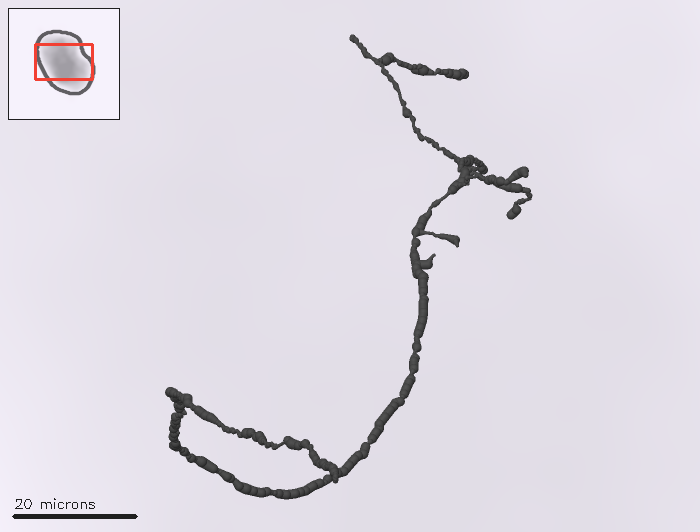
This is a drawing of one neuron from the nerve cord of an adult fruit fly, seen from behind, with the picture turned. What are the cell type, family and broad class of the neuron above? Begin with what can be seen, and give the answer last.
No cell body is drawn. From top to bottom in the picture it spans about 75 microns. There are a dozen or fewer branch ends. It is of cell type SNpp02. Its family is called class mechanosensory proprioceptive. It is a sensory neuron entering the nerve cord.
